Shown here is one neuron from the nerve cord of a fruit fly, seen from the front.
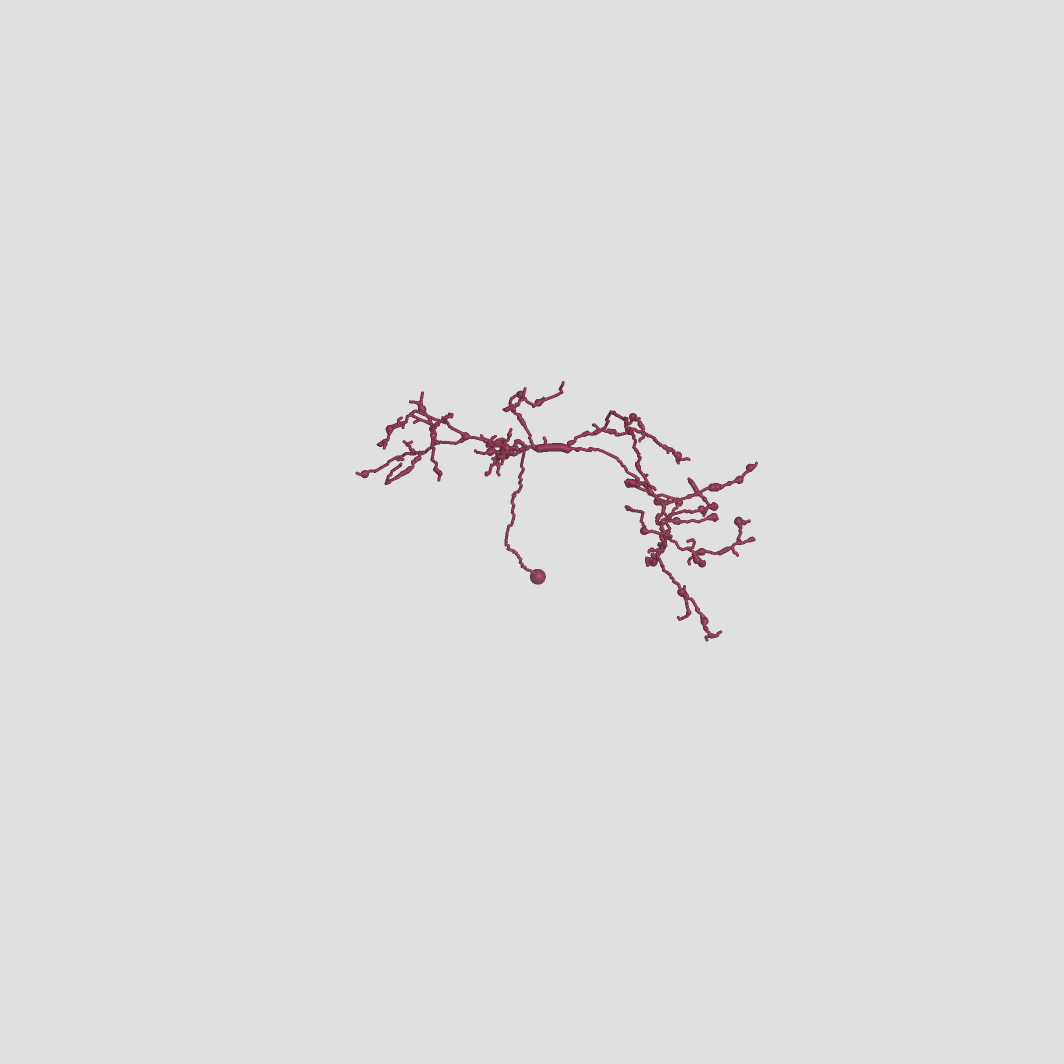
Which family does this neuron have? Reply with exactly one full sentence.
Concerning family, this neuron is hemilineage 12B.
